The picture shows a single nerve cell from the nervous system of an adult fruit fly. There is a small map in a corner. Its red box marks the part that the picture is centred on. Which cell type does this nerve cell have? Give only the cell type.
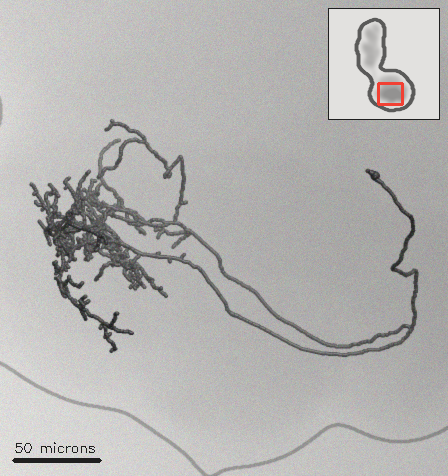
CB0647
